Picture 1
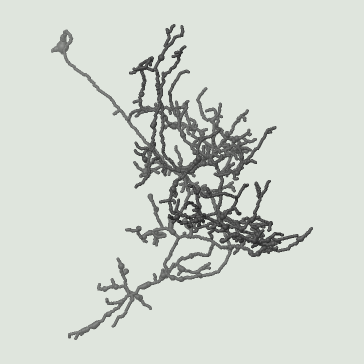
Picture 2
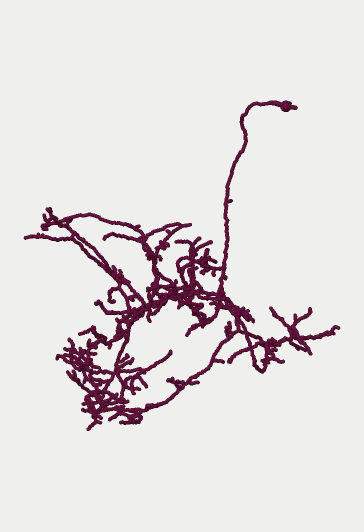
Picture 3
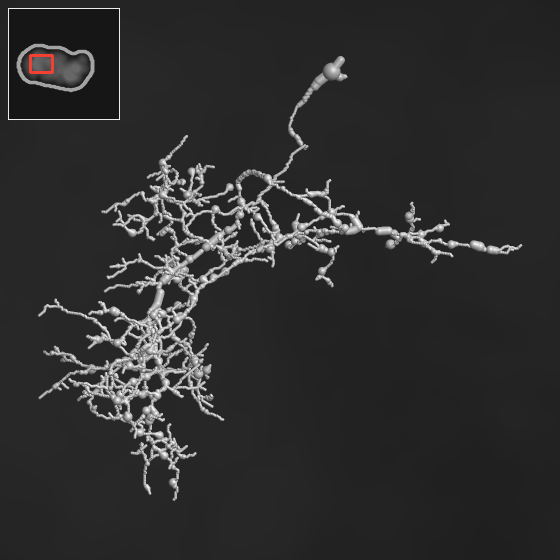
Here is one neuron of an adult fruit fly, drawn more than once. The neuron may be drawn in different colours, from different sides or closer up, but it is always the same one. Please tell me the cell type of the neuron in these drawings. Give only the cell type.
PVLP131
